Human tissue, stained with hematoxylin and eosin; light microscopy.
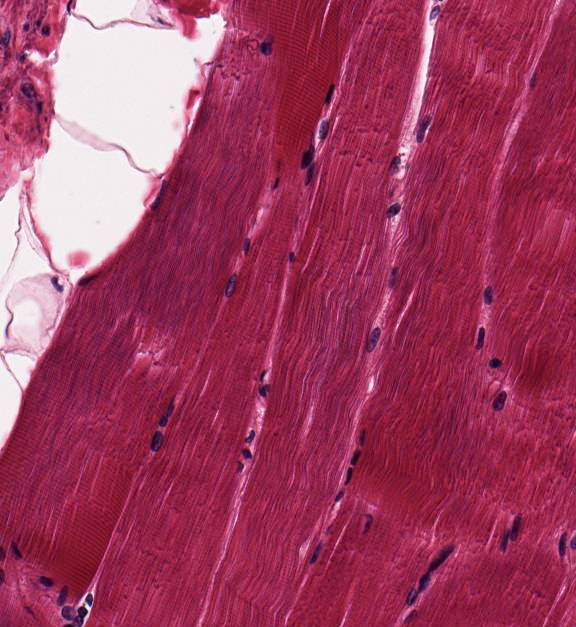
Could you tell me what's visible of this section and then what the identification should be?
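Dark, elongated nuclei at fibre edges, not centres. Fibre cytoplasm deep pink-red with eosin. Fibres run as separate, unbranched cylinders, no junctions between neighbours. Upper left corner: a few fat cells with empty, clear interiors. Tissue: skeletal muscle.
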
